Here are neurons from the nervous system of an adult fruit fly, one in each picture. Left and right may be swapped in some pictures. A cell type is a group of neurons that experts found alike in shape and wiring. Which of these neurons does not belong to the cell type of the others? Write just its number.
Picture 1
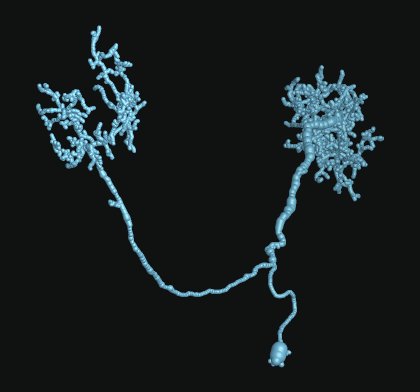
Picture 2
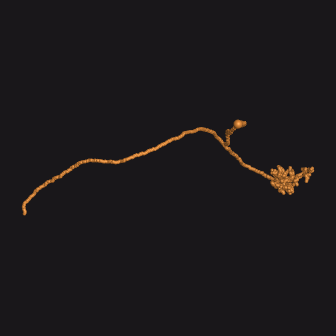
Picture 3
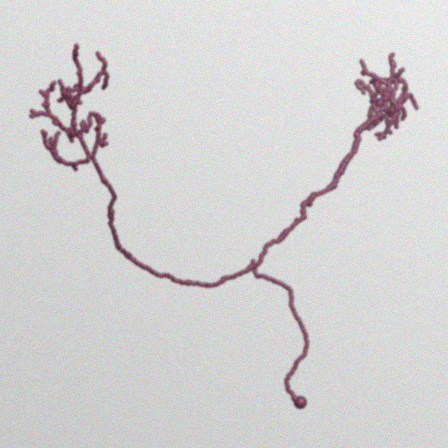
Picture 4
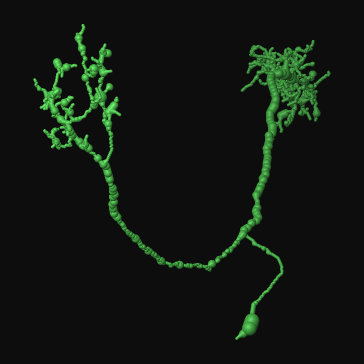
2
